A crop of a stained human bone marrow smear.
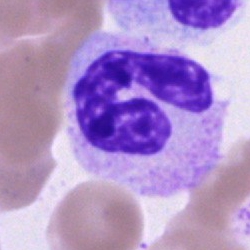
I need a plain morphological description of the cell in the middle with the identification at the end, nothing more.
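Here the nucleus is bent into a horseshoe shape that opens toward the right. Its chromatin is coarse and clumped, in dark and paler patches. There is plenty of cytoplasm, widest below the nucleus, and it holds fine, small lilac granules. You are looking at a band neutrophil.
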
